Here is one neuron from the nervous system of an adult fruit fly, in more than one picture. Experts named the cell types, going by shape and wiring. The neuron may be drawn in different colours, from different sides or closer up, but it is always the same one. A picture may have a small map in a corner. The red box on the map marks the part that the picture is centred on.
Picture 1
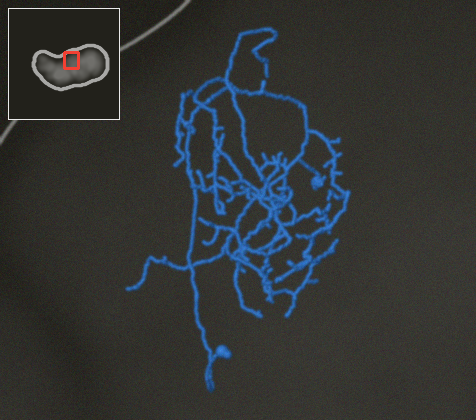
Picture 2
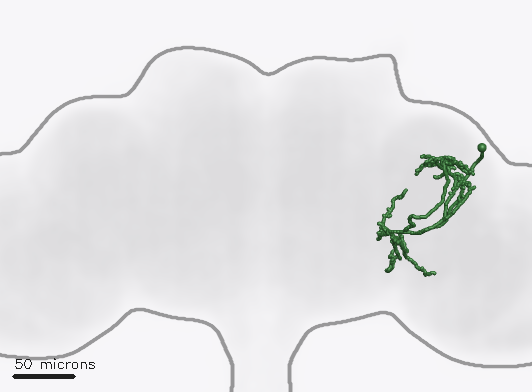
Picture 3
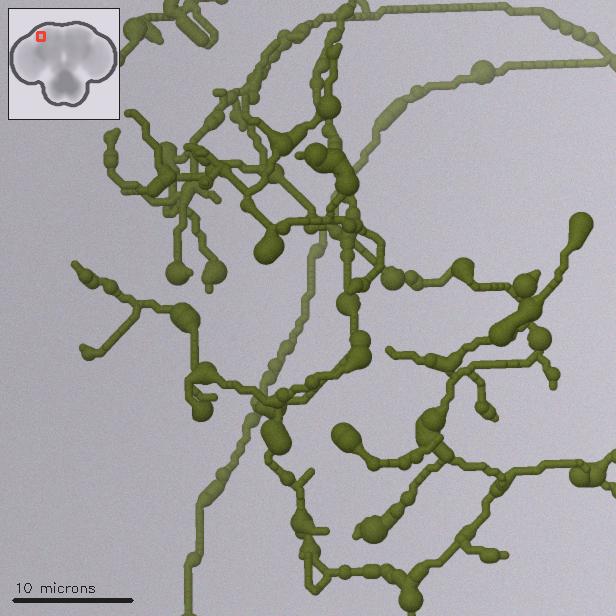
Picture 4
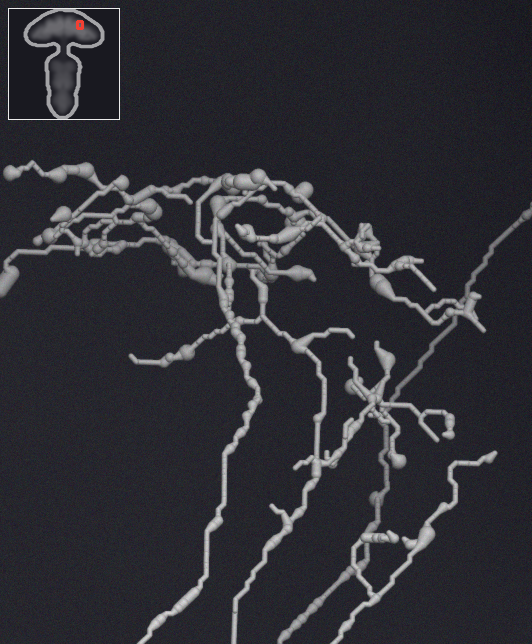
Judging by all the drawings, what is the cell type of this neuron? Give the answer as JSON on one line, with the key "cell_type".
{"cell_type": "SLP137"}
